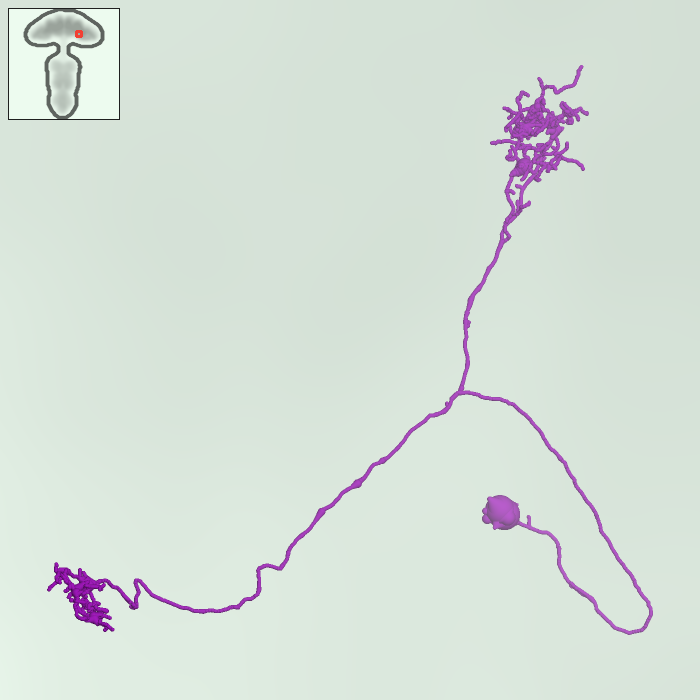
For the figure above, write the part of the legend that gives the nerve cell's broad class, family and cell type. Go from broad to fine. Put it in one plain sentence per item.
An optic-lobe intrinsic neuron of the T family, type T3.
